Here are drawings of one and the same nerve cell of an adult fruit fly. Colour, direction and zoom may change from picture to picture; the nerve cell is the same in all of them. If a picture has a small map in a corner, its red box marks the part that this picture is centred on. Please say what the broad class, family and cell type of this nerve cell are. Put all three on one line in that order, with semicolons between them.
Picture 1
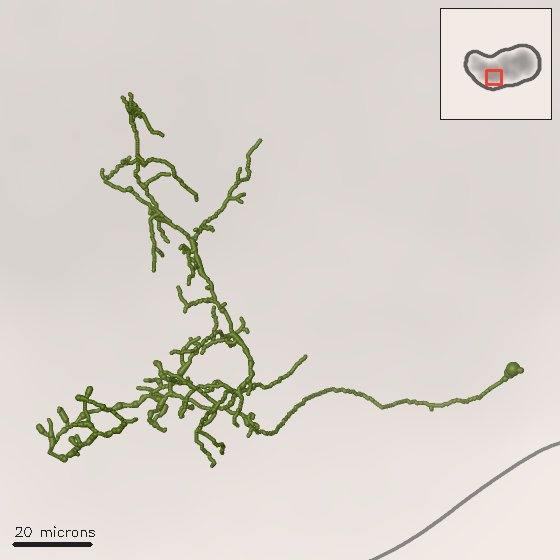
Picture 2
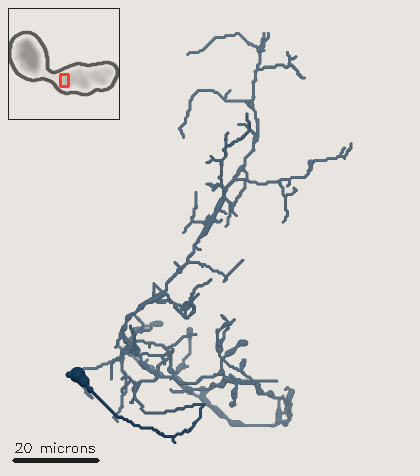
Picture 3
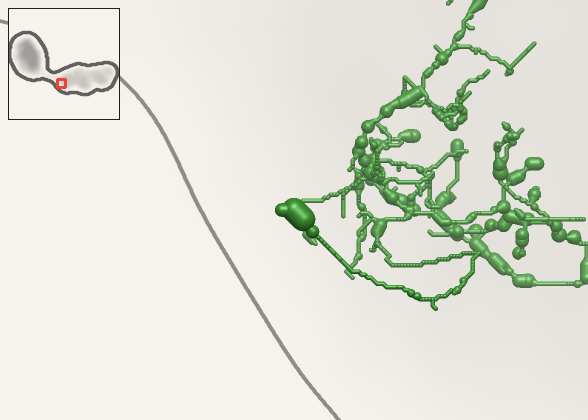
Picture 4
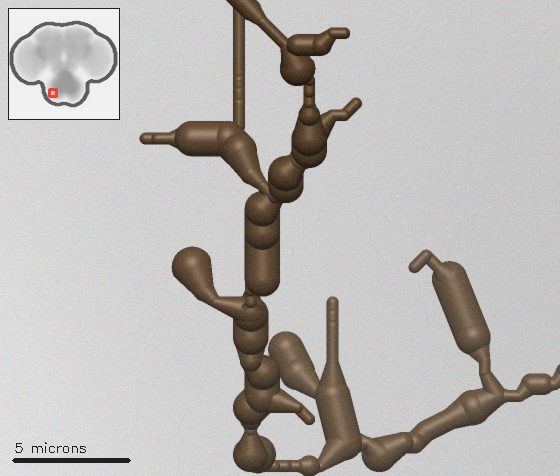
nerve-cord intrinsic neuron; hemilineage 14A; IN14A055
